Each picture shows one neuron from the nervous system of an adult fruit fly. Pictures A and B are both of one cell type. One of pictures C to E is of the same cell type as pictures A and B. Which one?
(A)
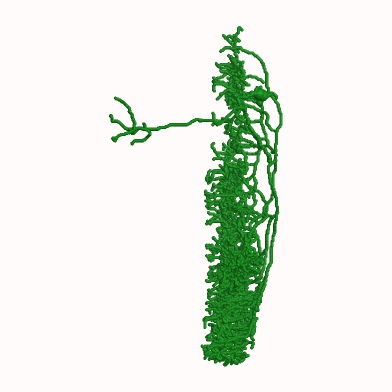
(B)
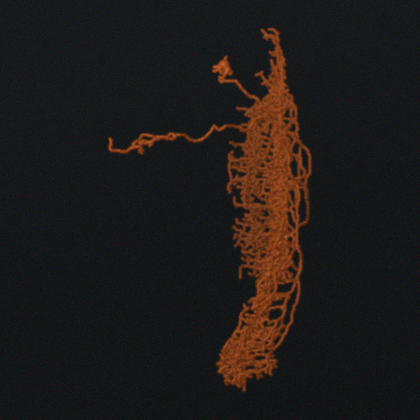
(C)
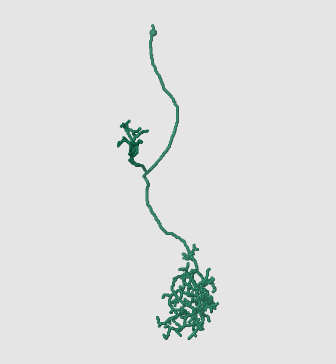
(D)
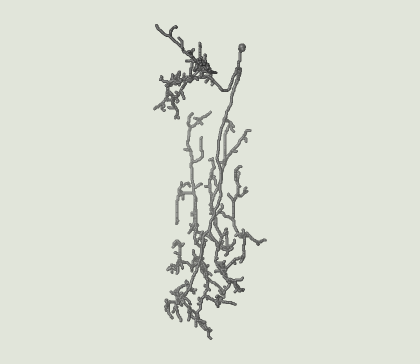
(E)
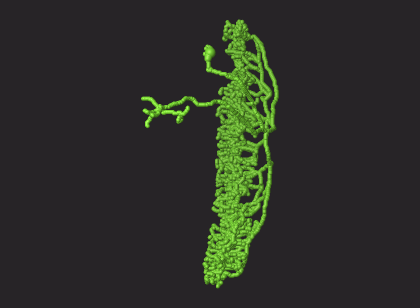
E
